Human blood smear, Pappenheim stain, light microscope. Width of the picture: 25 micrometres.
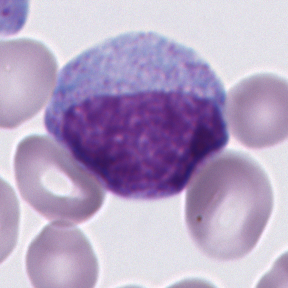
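Promyelocyte: the nucleated cell at the centre of this stained blood smear. Its outline looks angular, with several straight sides. The nucleus, about 15 by 9 micrometres, sits in the lower part of the cell, and its upper border seems almost straight. Above it, the cytoplasm spreads as a broad zone.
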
